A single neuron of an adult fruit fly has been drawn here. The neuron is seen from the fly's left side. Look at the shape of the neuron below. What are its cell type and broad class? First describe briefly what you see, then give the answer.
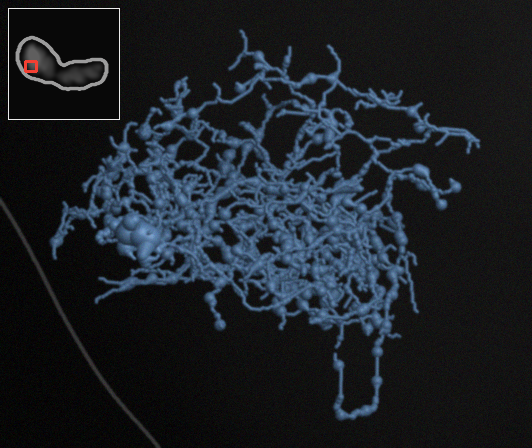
The cell body can be seen on the left of the picture. In this view it is about as wide as it is tall. The cell type is GNG045. This is a central-brain intrinsic neuron.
